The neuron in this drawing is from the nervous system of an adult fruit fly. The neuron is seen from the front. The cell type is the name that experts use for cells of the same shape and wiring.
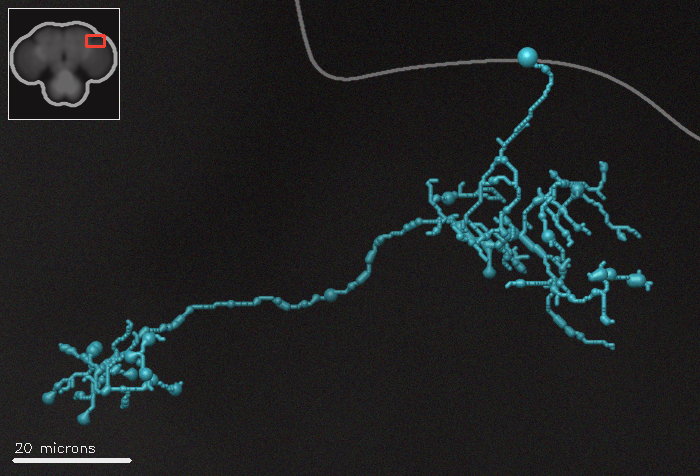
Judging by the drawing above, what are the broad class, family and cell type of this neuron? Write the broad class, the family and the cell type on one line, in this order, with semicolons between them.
optic-lobe intrinsic neuron; Tm; Tm36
